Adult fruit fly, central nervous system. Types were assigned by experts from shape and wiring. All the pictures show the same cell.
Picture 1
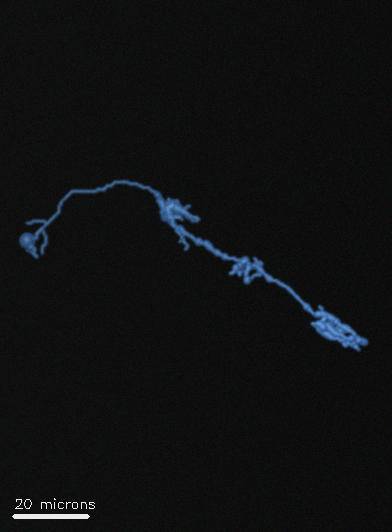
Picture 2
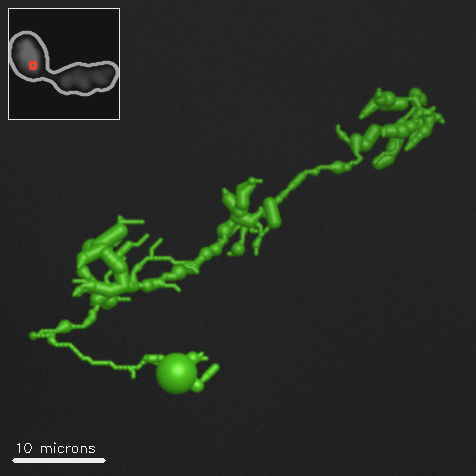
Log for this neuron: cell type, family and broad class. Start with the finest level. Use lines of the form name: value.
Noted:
cell type: Mi1
family: Mi
broad class: optic-lobe intrinsic neuron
